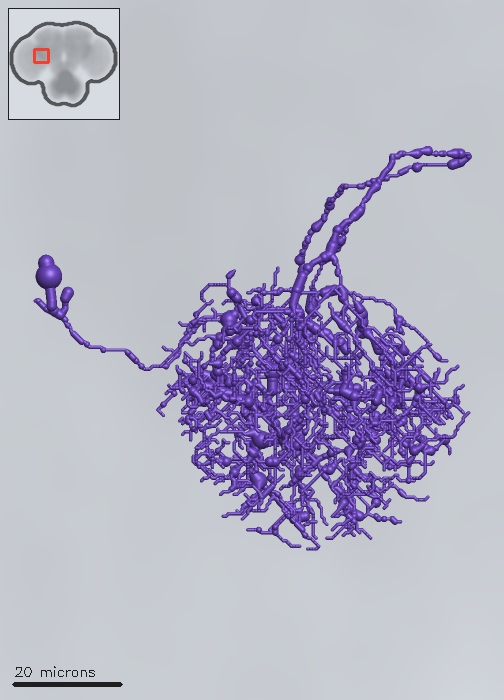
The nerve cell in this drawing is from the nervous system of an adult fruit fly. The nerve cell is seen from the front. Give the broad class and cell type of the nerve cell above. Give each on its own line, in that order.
central-brain intrinsic neuron
AVLP400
